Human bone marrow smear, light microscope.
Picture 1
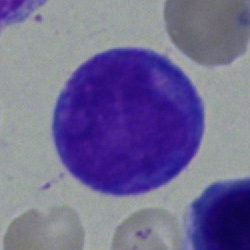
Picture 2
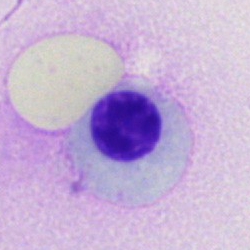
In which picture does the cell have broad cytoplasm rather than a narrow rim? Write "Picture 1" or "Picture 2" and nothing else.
Picture 2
